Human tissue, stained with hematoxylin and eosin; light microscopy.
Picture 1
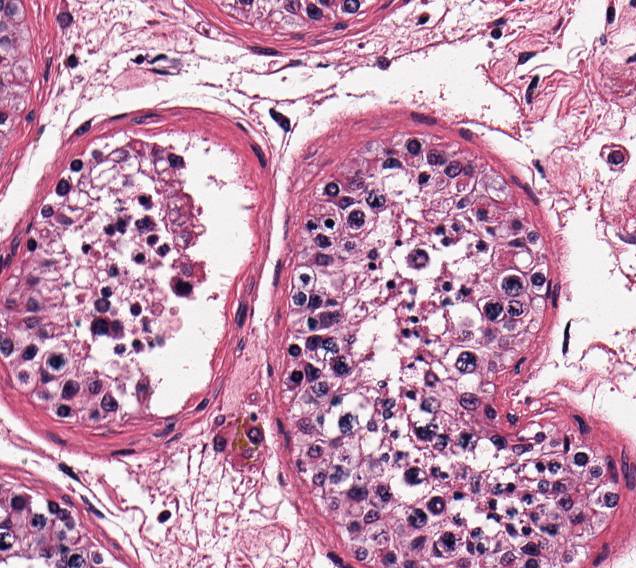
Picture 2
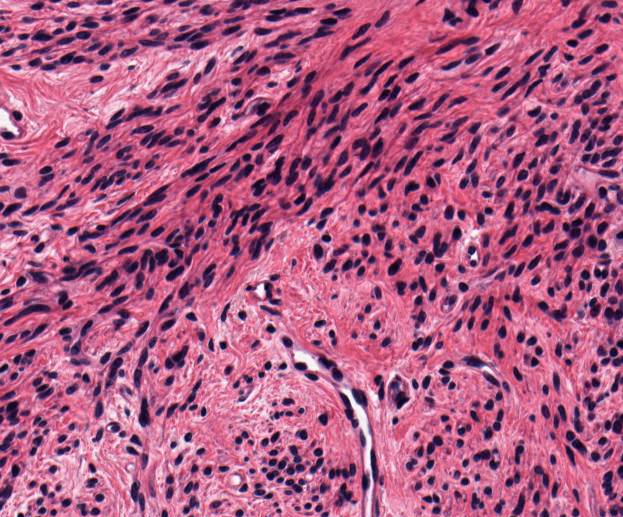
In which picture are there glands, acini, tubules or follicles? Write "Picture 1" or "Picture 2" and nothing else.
Picture 1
